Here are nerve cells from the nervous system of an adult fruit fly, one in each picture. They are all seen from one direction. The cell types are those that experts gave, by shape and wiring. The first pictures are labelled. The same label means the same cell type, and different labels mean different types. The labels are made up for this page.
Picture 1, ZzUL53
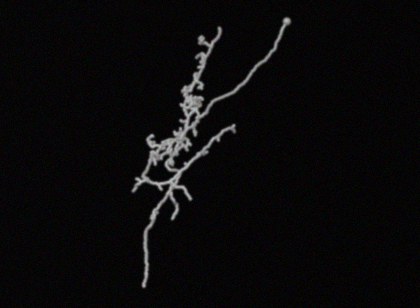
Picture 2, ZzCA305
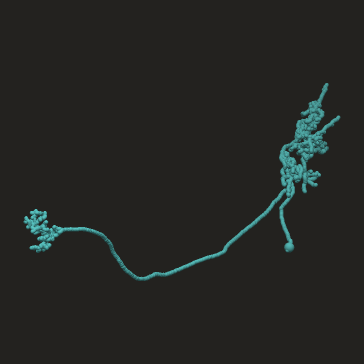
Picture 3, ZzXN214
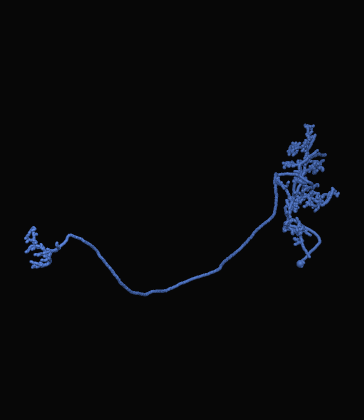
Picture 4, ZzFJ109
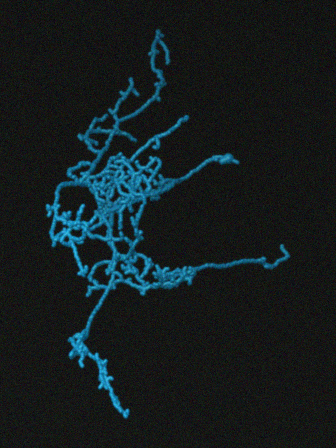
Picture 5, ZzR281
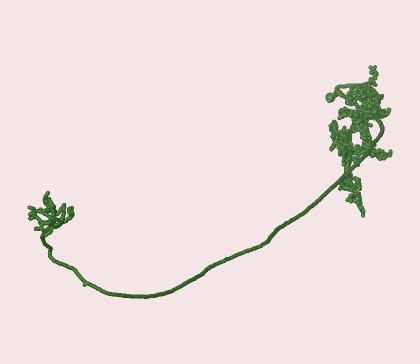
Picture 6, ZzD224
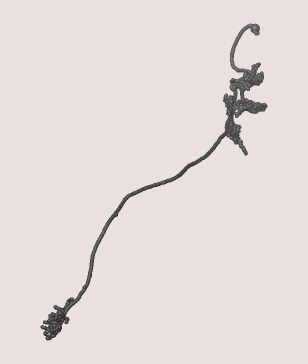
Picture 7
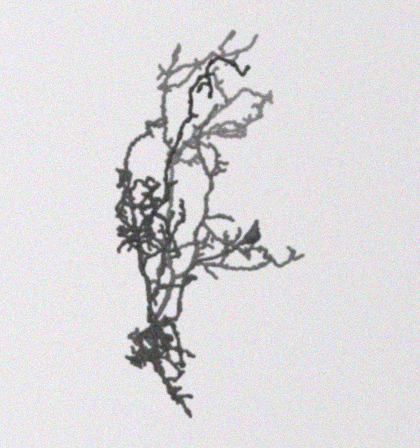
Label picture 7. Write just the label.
ZzFJ109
